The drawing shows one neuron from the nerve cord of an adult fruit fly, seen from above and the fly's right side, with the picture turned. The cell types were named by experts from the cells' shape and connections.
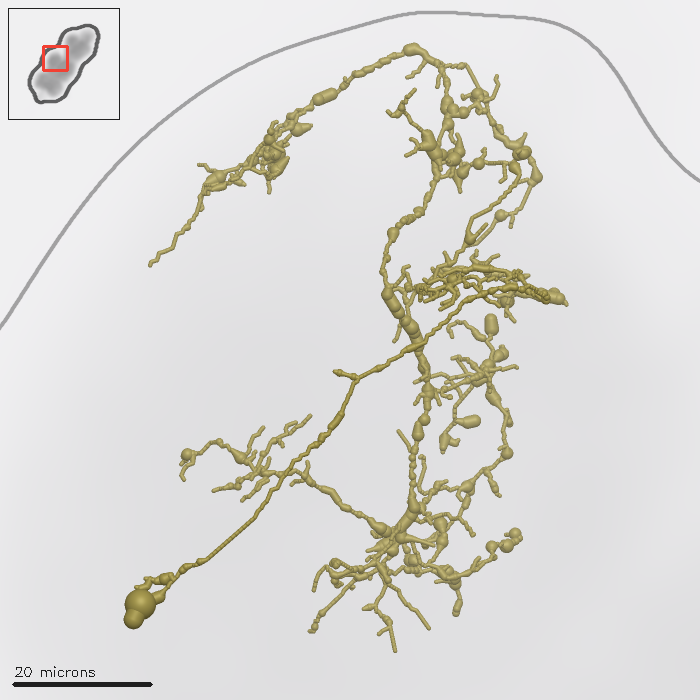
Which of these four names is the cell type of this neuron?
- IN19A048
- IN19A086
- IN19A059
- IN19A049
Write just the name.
IN19A059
